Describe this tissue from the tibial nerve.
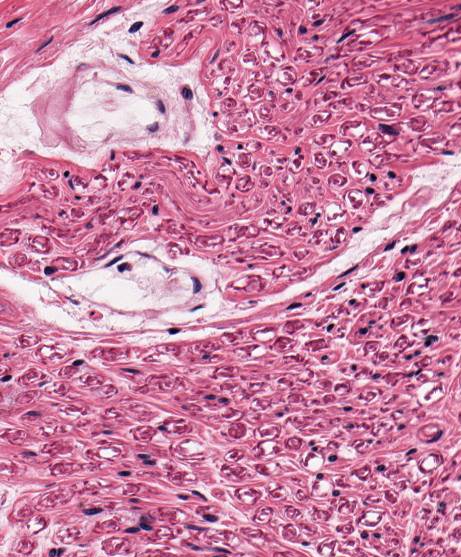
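Most of the field consists of closely packed cells cut in cross-section, seen as round to polygonal profiles. These cross-cut cells have pink eosinophilic cytoplasm. Small dark-staining nuclei are scattered between the pink cells throughout the field. No fat cells are present.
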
